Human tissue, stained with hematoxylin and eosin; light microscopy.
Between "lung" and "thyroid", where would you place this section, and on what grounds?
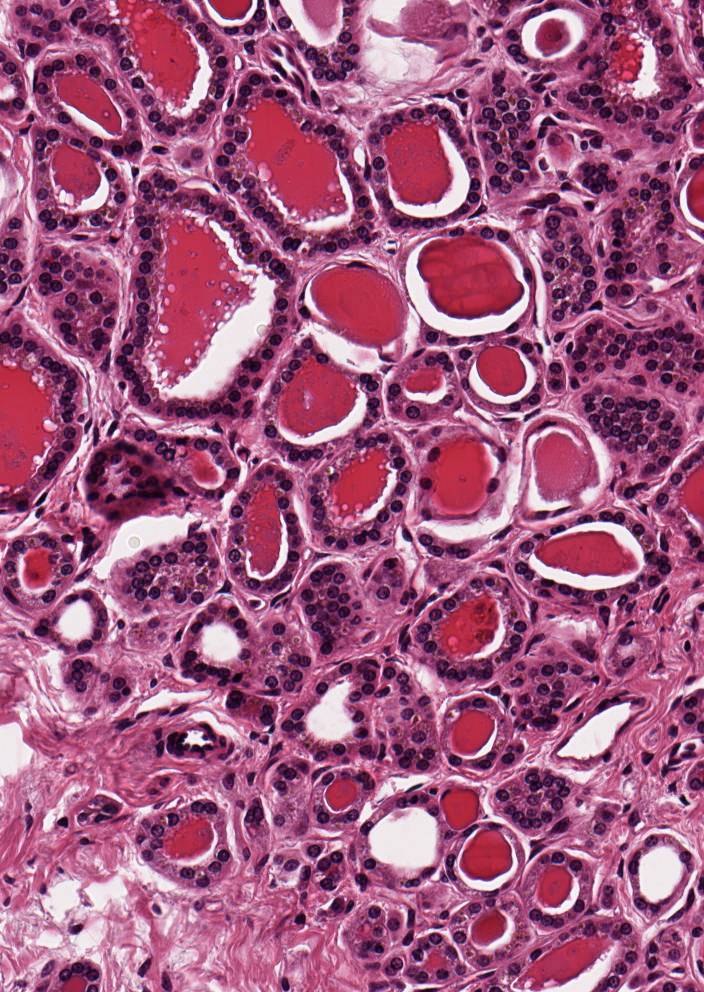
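Thyroid, not lung. First, lining: each follicle has a single layer of cuboidal cells with round dark nuclei.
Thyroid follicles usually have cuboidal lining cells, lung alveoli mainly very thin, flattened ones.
Then contents: some larger upper-left follicles hold luminal material edged by small round clear vacuoles.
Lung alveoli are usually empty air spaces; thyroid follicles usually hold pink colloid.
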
